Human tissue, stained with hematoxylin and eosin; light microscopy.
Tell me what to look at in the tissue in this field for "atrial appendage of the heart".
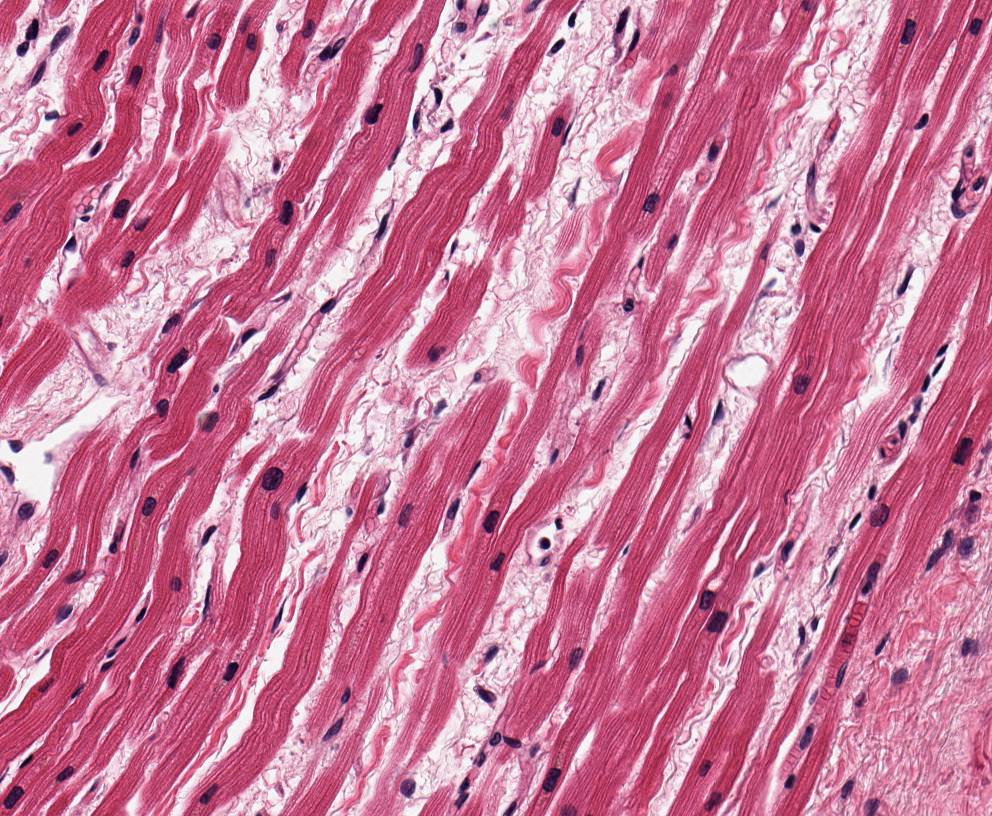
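The tissue shown is the atrial appendage of the heart.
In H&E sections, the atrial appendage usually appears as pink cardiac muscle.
The deep pink muscle cytoplasm here, with its fine lengthwise fibrils, agrees with this. The muscle fibres have oval nuclei lying centrally, and some divide and join neighbouring fibres. Wide pale spaces holding loose wispy fibres and scattered small dark nuclei separate the fibres.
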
